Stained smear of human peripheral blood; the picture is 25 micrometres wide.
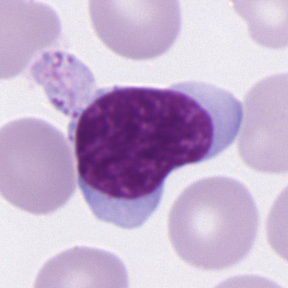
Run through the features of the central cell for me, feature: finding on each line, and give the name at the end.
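Chromatin: dense, dark purple, coarse clumps with lighter streaks between
Cytoplasm colour: pale blue
Granules: none visible in the cytoplasm
Vacuoles: none visible in the cytoplasm
Name: large granular lymphocyte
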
